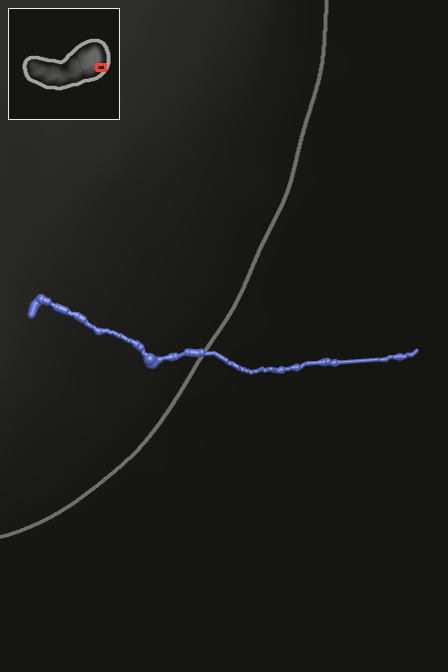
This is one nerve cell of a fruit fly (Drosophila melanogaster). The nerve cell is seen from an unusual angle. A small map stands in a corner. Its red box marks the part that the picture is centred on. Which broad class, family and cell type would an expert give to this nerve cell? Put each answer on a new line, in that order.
photoreceptor or other optic-lobe sensory neuron
class visual
R7p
